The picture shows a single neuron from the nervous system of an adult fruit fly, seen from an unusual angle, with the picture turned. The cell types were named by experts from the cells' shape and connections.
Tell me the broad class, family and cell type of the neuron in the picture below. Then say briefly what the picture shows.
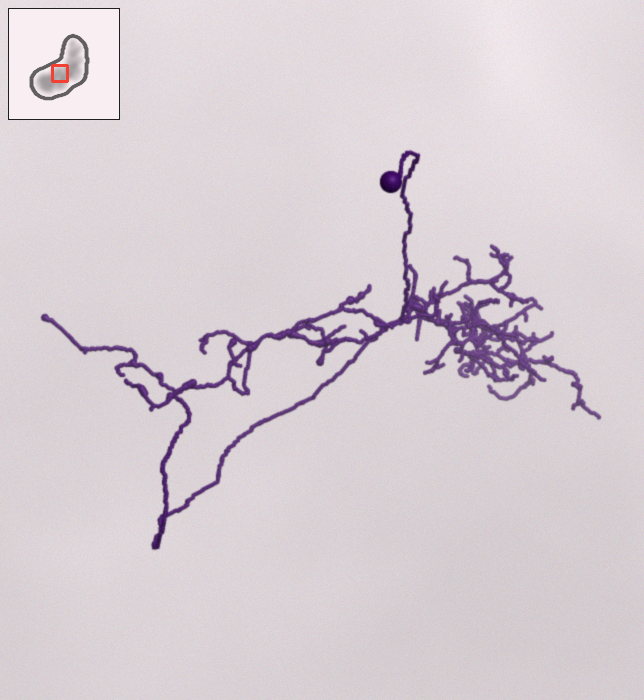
Its broad class is central-brain intrinsic neuron. Its family is hemilineage VLPl&p2_posterior. The cell type is PLP165. The cell body can be seen at the top of the picture. Dozens of branch ends can be seen.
